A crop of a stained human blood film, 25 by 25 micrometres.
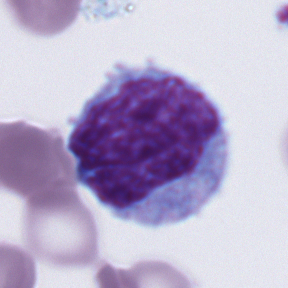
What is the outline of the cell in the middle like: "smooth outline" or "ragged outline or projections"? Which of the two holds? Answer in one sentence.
The border of the cell is ragged or frayed, or shows projections, blebs or tags.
